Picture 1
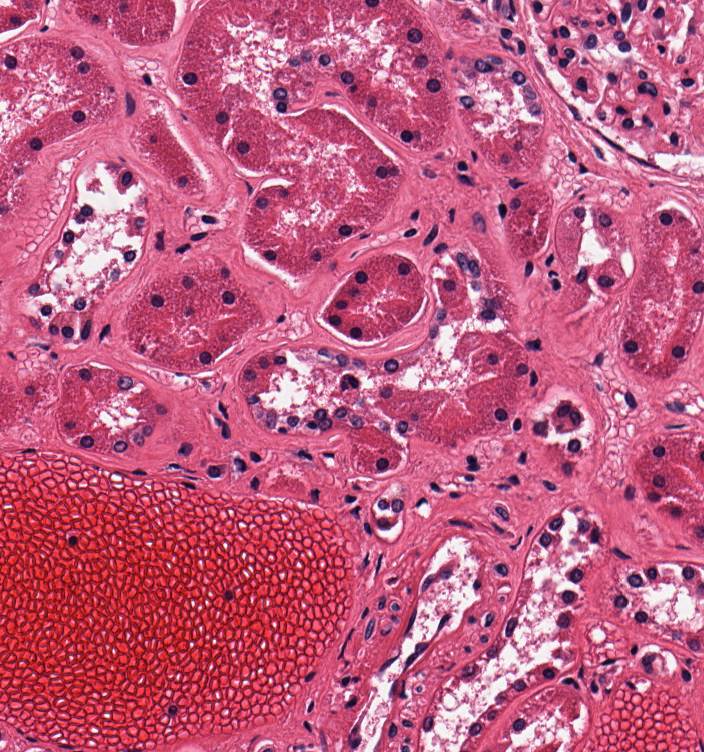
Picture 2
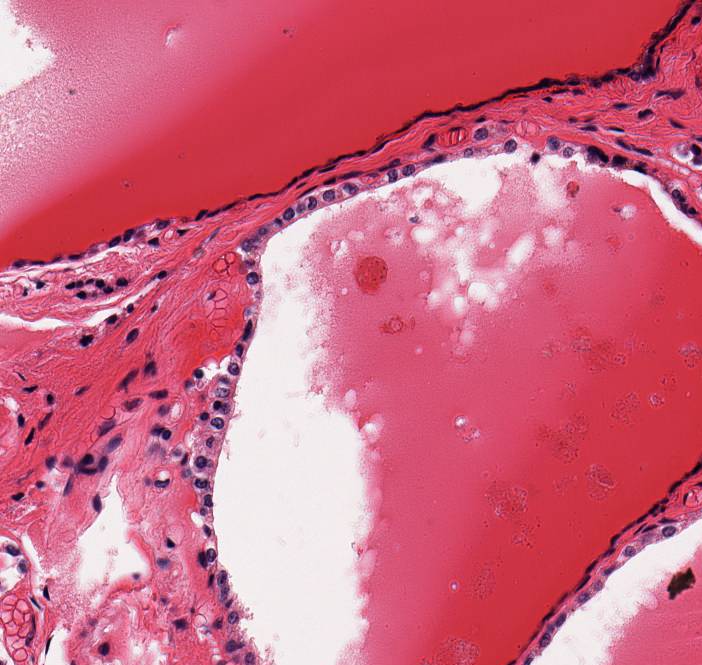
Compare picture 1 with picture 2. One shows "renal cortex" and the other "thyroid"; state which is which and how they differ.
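The renal cortex is in picture 1, and the thyroid is in picture 2. In the renal cortex, the field is mostly closely packed tubules, cut across and obliquely. Each is lined by a single layer of cuboidal cells with plenty of granular eosinophilic cytoplasm and round dark nuclei, mostly one per cell. The tubules at lower right have paler, flatter cells than those above. The thyroid instead shows large rounded spaces filled with pink material, divided by thin strips of tissue. The central space has a single lining layer of flat to low cuboidal cells with small round dark nuclei. Near the top of its pink contents sits a cluster of small clear bubbles.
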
